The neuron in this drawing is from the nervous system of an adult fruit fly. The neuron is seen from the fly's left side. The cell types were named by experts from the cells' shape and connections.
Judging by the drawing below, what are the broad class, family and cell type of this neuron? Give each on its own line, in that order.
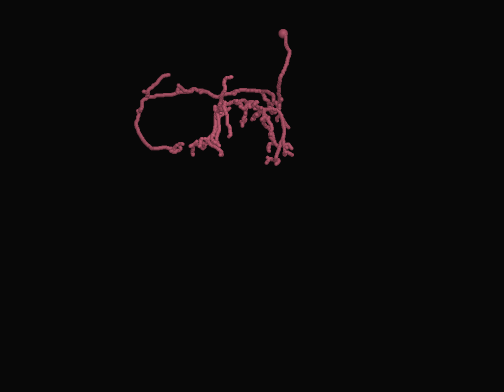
central-brain intrinsic neuron
hemilineage CLp1
CL168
